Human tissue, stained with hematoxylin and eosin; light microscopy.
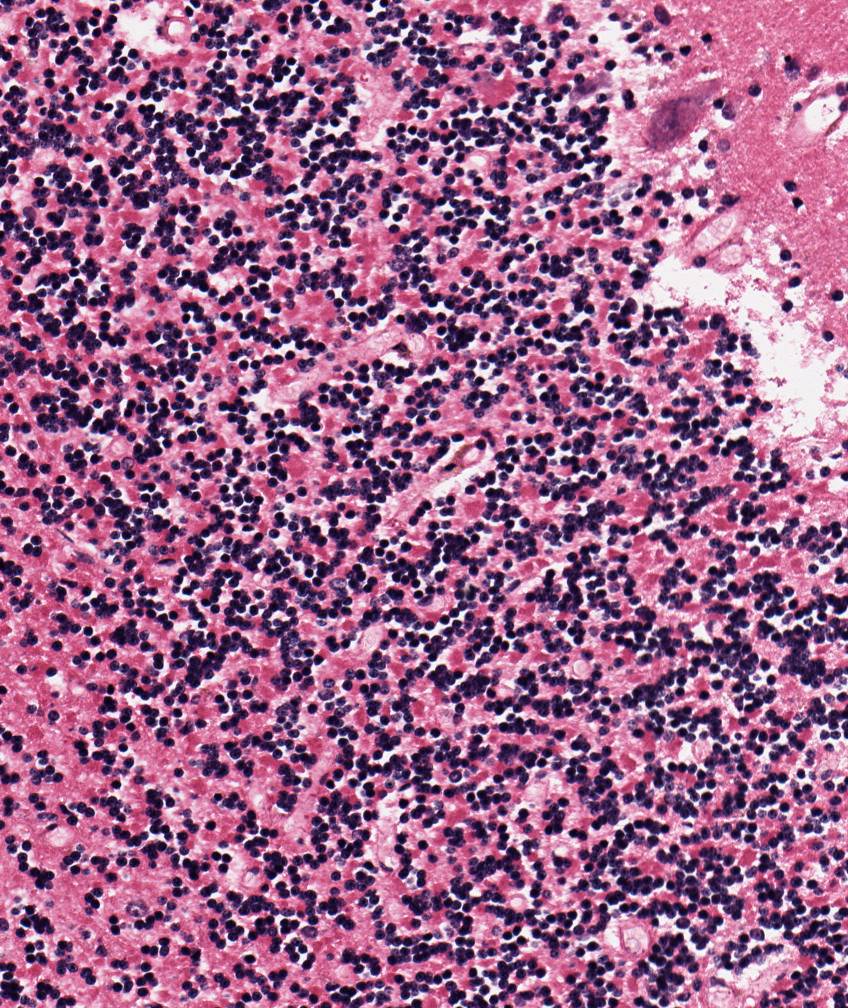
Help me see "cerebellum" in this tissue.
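So this is cerebellum.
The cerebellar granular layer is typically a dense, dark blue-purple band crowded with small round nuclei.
Most of this field matches: densely packed small nuclei, round and darkly stained, with little or no cytoplasm visible around them.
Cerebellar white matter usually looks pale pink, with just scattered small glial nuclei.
The pale pink upper-right corner, with few nuclei, agrees with that. Also, small nucleus-free pink islands lie among the crowded nuclei, and thin capillaries with slender elongated nuclei run through, one crossing near the centre.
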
